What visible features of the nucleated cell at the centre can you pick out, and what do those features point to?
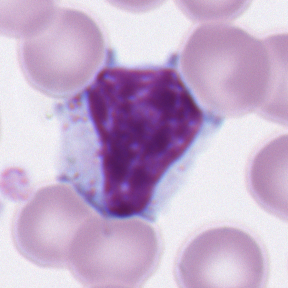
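Small pointed tips project from the upper corners of the cell. The nucleus is broad at the top and tapers toward the bottom, with most of the cytoplasm on its left side. No vacuoles are seen in the cytoplasm. This is a large granular lymphocyte.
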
